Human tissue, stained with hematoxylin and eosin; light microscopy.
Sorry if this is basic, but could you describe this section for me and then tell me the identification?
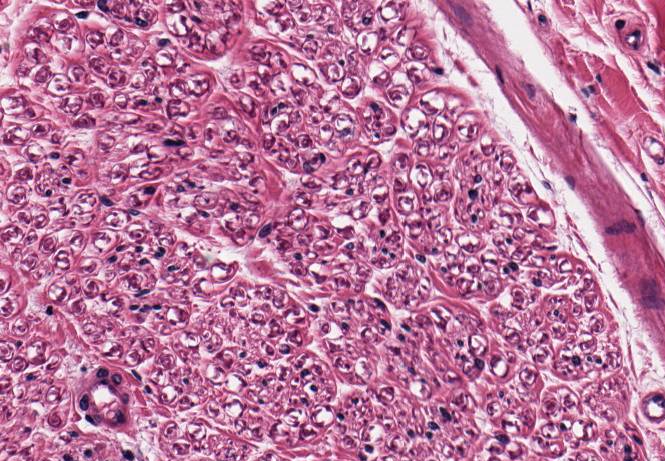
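Most of the field is tightly packed small rounded profiles gathered in rounded clusters. Small dark oval nuclei are scattered between them. The diagonal band at upper right holds a few elongated dark nuclei along its length. This is tibial nerve.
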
